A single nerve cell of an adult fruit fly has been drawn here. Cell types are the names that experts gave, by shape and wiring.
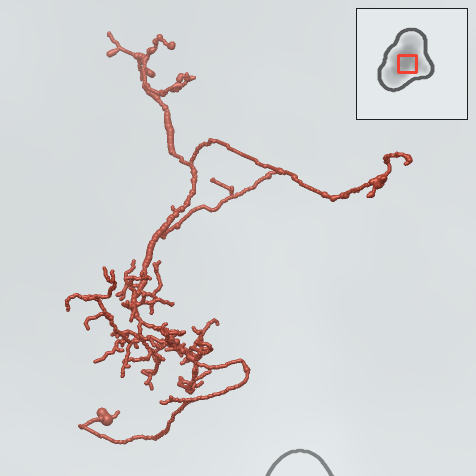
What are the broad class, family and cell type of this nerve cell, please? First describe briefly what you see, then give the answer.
Its cell body lies at the lower left of the picture. Dozens of branch ends can be seen. Its broad class is nerve-cord intrinsic neuron. The family is hemilineage 19A. It is of cell type IN19A093.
